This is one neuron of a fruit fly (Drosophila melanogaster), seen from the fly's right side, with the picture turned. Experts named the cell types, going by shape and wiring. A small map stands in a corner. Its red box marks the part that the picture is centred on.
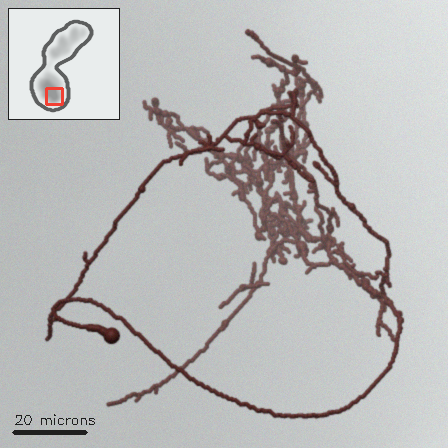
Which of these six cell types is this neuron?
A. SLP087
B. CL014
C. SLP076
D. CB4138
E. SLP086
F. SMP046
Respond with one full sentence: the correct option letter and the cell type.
The neuron represents the cell type CL014, found under option B.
